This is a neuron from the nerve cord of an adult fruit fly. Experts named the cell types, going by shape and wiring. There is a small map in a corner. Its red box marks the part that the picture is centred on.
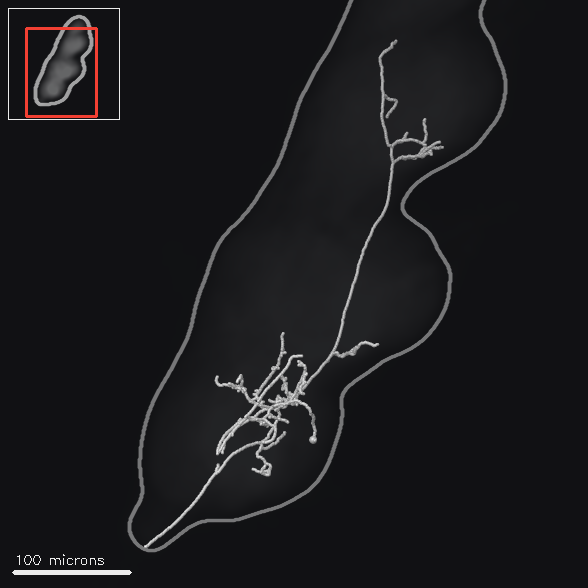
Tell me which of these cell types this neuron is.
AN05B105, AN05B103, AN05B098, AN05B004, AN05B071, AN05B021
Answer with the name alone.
AN05B071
